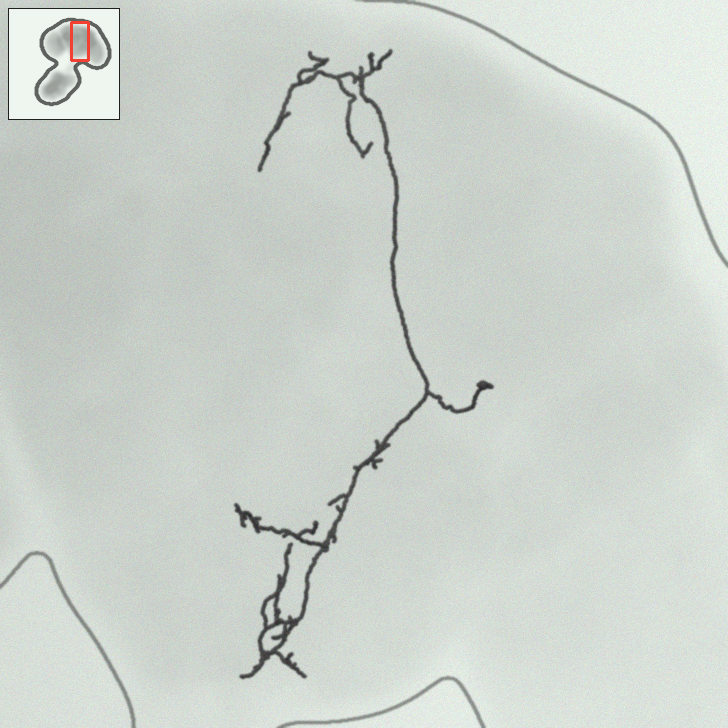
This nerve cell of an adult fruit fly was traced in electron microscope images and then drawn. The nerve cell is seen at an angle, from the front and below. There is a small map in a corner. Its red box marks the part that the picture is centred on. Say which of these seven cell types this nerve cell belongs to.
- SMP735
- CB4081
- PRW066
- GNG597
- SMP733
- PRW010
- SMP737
CB4081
